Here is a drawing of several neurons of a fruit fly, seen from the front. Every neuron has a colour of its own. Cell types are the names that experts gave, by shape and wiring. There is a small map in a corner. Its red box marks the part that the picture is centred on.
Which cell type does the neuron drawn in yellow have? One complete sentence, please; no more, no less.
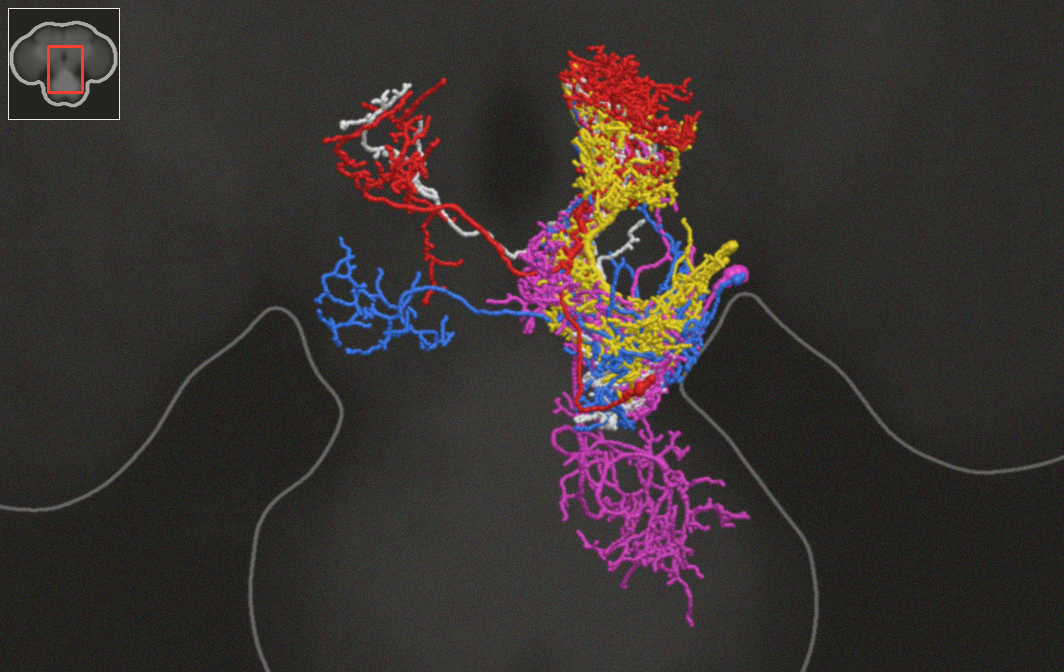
In terms of cell type, the neuron is GNG590.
